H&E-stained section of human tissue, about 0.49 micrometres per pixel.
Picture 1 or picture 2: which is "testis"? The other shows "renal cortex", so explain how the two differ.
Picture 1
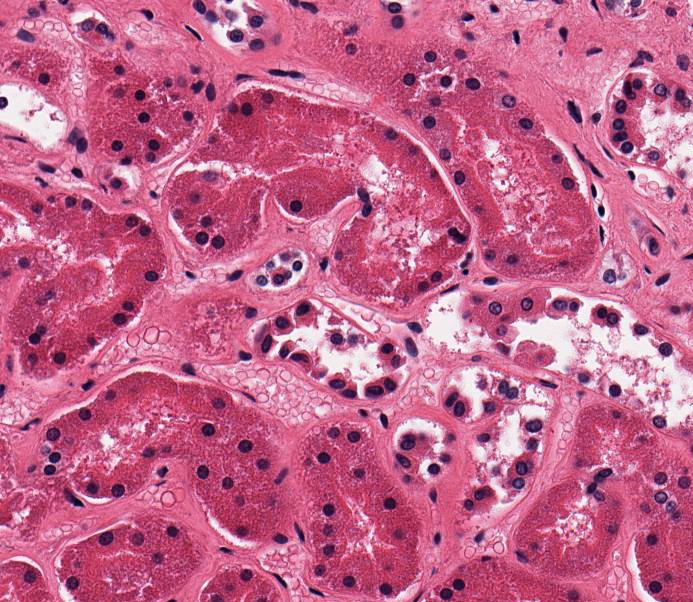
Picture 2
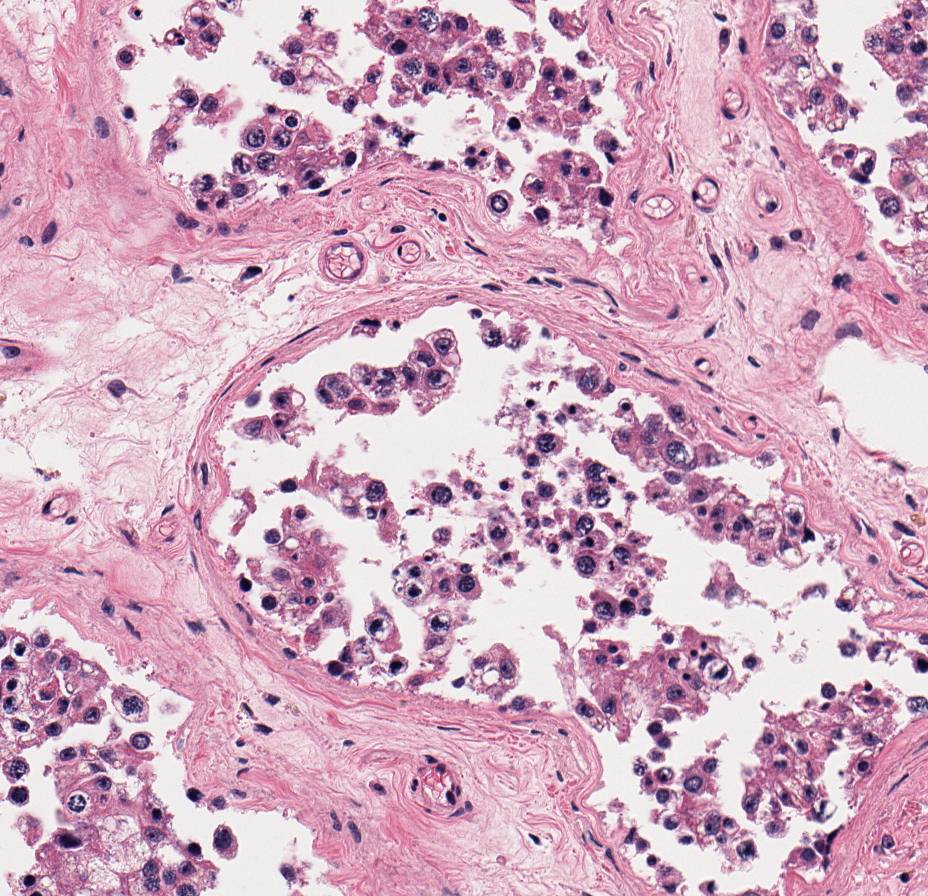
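Renal cortex appears in picture 1 and testis in picture 2. Picture 1 is filled with closely packed tubules in cross and oblique section, with narrow strips of stroma between; picture 2 holds rounded spaces of loose cells separated by bands of pink collagenous stroma. Most large tubules are lined by a single cell layer with abundant, finely granular, deeply eosinophilic cytoplasm and small, round, dark, widely spaced nuclei. In picture 2, some large cells have pale, clear or vacuolated cytoplasm, and small, dark, round, condensed nuclei lie scattered among them.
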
